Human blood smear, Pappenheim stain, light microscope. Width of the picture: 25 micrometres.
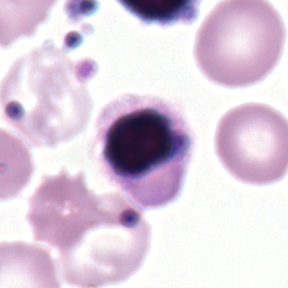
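Normoblast at the centre of this peripheral blood smear; note how its nucleus sits off-centre, toward the upper left. The chromatin is dense and very dark purple. Pale lilac-pink cytoplasm spreads widest below and to the right of the nucleus.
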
